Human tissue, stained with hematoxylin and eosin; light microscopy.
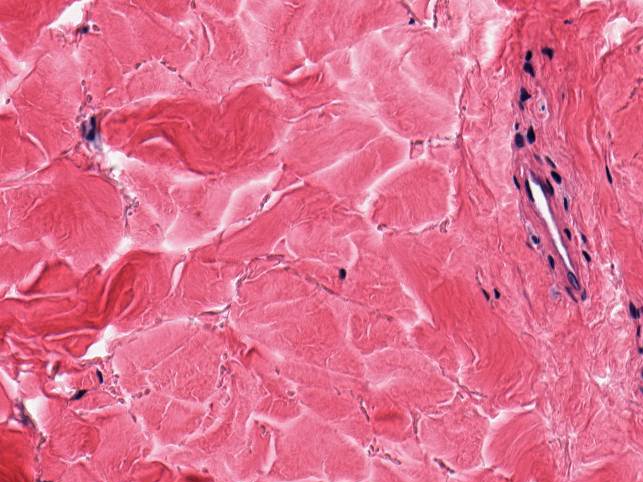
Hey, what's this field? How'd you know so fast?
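This field mainly shows dermis. See how its bundles run in many different directions, so that neighbouring bundles are cut across or obliquely.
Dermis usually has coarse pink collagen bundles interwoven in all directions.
Nuclei are sparse, just a few small dark ones in the clefts between bundles.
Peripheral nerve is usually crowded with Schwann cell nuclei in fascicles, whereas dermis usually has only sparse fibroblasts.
No epithelium or fat cells appear anywhere in the field.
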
